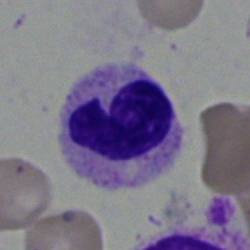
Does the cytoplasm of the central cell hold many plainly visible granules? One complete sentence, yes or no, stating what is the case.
Yes, granules are visible in large numbers in its cytoplasm.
